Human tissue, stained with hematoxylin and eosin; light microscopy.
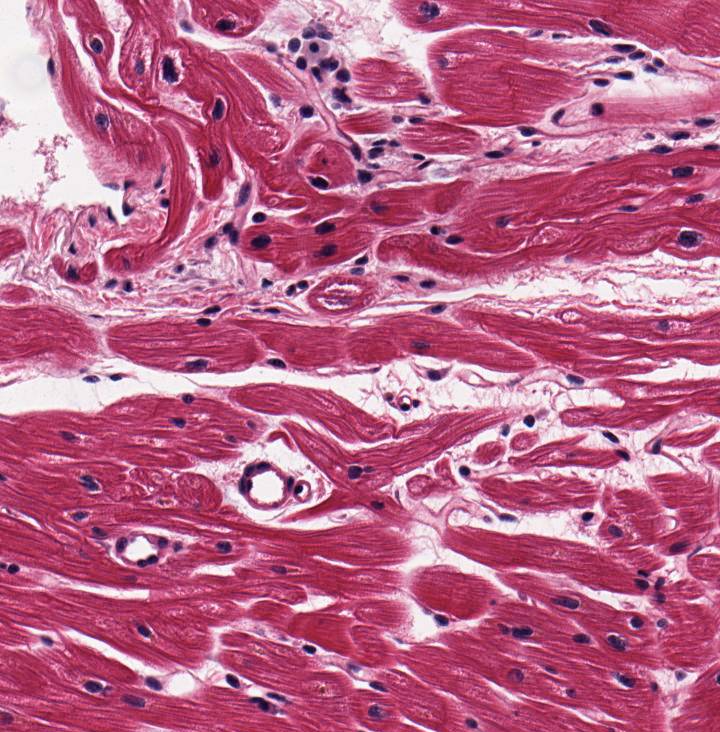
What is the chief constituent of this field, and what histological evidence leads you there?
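That's myocardium, and the thing to notice is how many fibres branch and join their neighbours.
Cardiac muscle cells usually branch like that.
The fibres run mostly left to right, in bundles split by pale clefts. Between bundles, especially up top, there's loose pale connective tissue with scattered small dark nuclei, and small round thin-walled vessels sit among the fibres lower left.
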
